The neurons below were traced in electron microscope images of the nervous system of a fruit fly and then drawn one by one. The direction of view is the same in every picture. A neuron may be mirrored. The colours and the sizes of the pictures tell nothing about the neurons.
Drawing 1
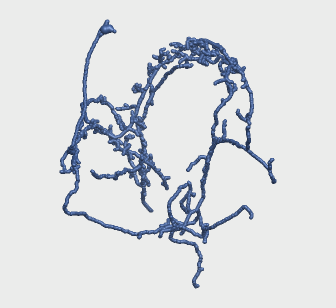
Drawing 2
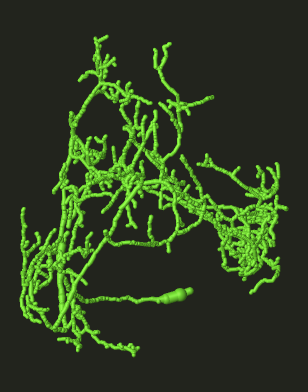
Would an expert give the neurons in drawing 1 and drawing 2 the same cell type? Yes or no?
yes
